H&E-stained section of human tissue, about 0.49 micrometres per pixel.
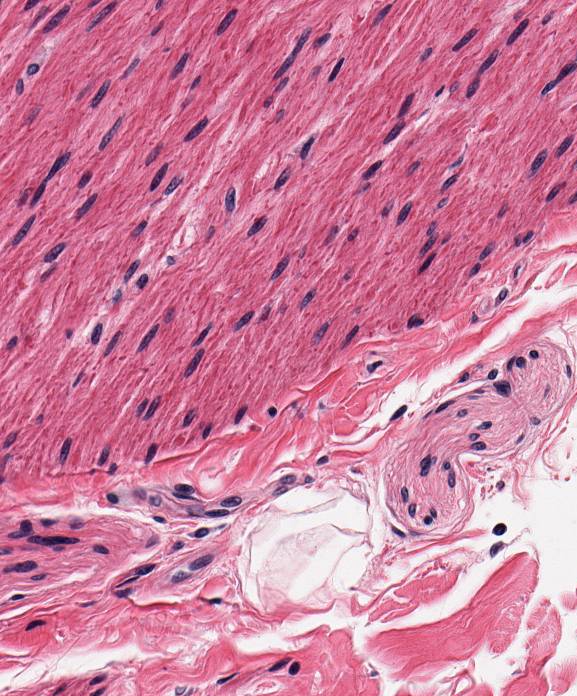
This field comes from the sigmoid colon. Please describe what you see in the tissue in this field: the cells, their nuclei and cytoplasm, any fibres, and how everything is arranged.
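Upper two-thirds: dense sheet of smooth muscle. Nuclei elongated, cigar-shaped, dark purple, lying along the long axis of the cells. Cytoplasm uniformly pink and fibrillar; no cross-striations. Below: loose, wavy, pale pink connective tissue with scattered spindle nuclei.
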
